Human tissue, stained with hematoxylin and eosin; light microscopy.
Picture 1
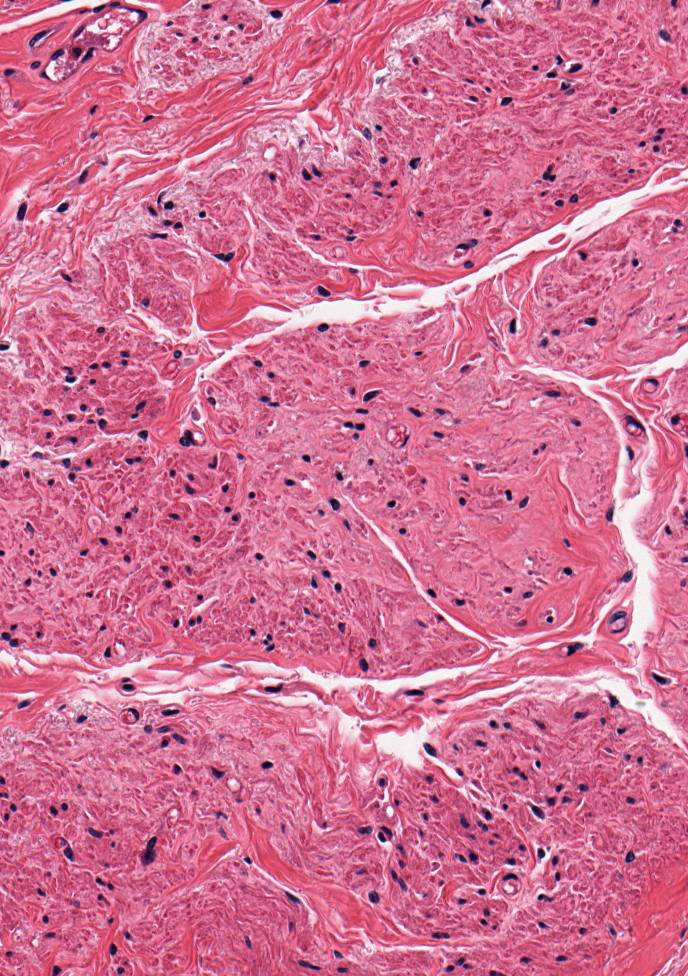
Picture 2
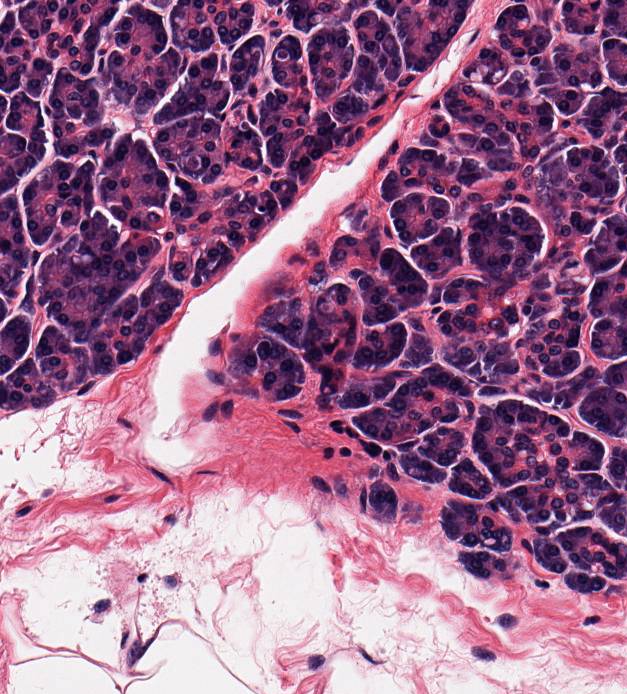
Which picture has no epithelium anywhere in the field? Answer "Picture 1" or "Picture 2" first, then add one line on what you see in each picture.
Picture 1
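Picture 1: No epithelium or glands are present anywhere in the field.
Picture 2: The acinar cells have round, dark nuclei placed toward the outer edge of each acinus.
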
